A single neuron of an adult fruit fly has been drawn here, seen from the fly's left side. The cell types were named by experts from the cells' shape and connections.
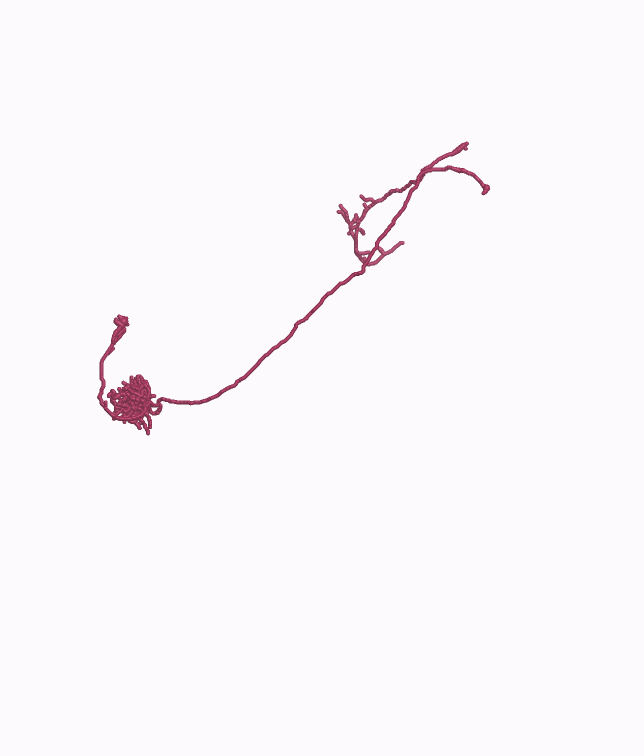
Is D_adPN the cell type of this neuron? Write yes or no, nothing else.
no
